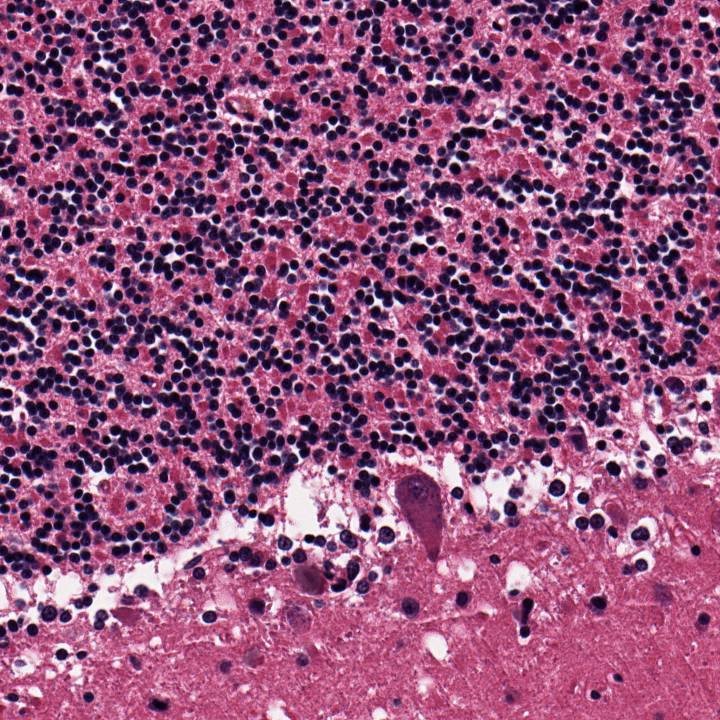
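Cerebellum, haematoxylin and eosin. The upper two-thirds is a dense layer of crowded cells with small round, darkly stained nuclei and scarcely any visible cytoplasm; irregular patches of pink, cell-poor material lie scattered among them. Below is a pale pink, finely fibrillar band with only scattered small nuclei.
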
